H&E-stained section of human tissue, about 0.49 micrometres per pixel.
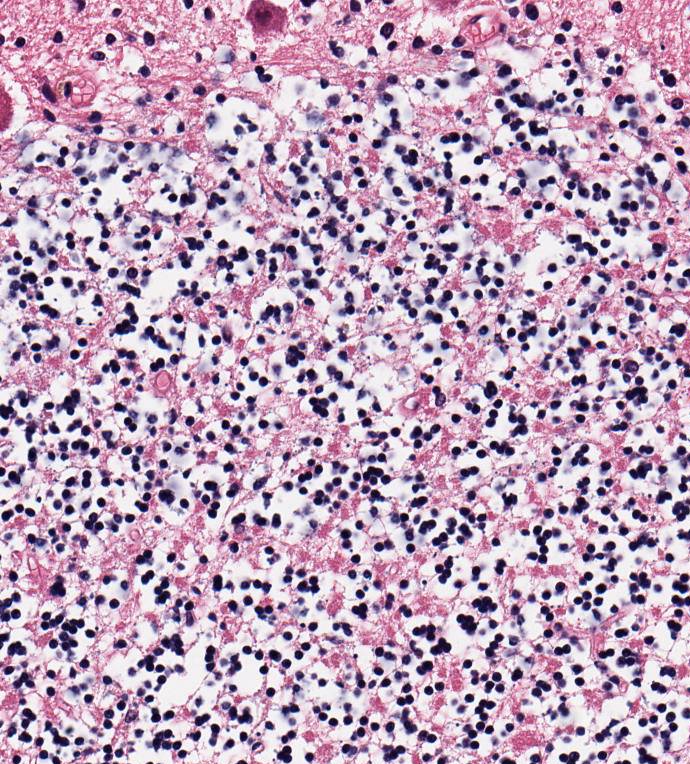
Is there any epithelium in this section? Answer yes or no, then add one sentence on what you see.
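No. No epithelium or glands are present anywhere in the field.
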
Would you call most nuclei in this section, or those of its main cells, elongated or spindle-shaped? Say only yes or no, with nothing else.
No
